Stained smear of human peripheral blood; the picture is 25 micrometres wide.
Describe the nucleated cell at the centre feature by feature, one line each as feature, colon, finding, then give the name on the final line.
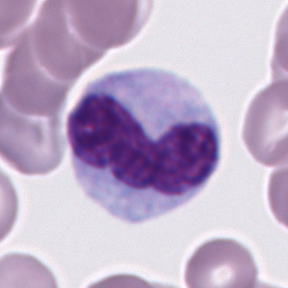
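Outline: round and smooth, about 14 micrometres across
Nucleus: stretches from left to right, filling about 50% of the cell's area
Notch: look to the upper edge of the nucleus for the deepest one
Cytoplasm: pale grey-blue
Name: monocyte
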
